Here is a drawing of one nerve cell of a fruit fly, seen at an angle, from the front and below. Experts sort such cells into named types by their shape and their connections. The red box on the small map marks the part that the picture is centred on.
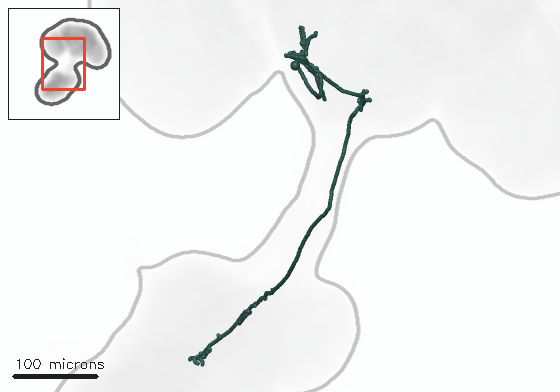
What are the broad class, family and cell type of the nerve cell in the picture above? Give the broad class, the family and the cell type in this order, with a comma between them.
descending neuron, hemilineage LB7, DNge114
